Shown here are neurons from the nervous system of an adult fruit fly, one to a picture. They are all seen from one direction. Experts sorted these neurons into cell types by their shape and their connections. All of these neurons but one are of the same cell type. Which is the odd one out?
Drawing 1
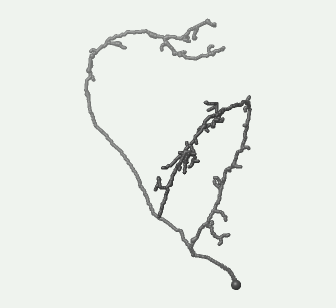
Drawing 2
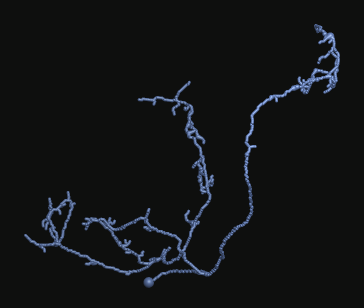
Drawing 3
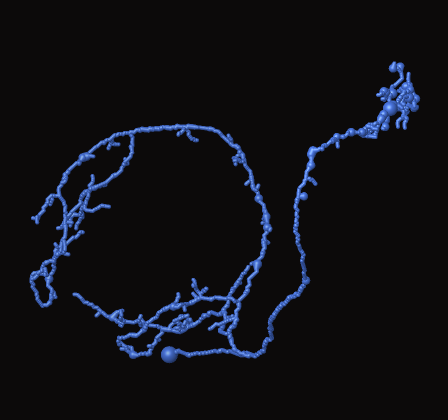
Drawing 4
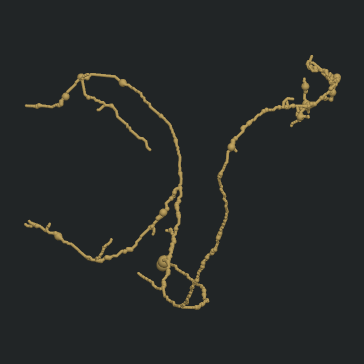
1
